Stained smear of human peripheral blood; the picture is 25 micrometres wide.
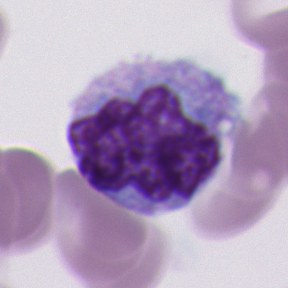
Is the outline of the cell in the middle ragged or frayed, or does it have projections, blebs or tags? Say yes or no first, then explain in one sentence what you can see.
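Yes. The cell is roughly round, with a finely frayed, fuzzy edge along its upper side.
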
